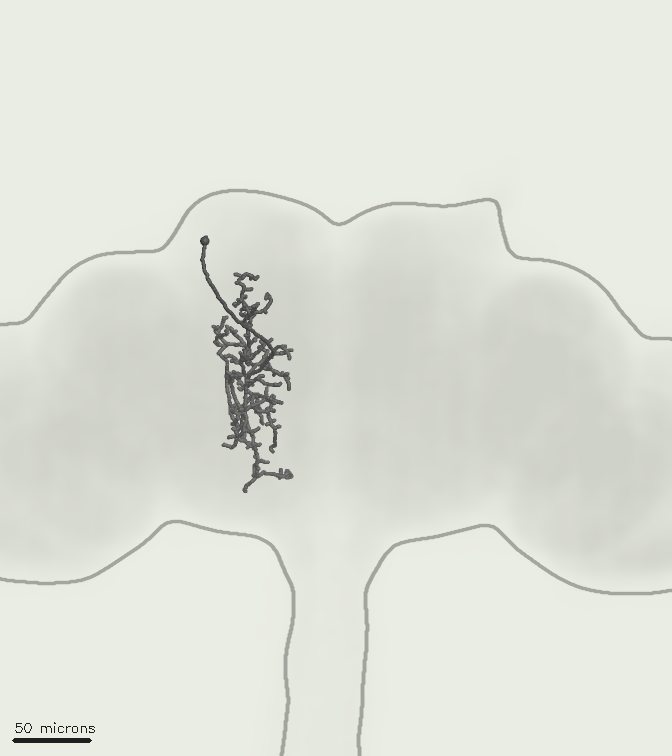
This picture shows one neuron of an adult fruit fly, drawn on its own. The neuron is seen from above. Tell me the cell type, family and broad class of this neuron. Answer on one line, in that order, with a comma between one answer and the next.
LAL021, hemilineage AOTUv1_ventral, central-brain intrinsic neuron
